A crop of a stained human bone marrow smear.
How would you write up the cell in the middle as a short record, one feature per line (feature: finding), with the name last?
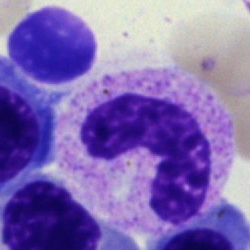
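Nucleus: single unsegmented band, bent into a C shape
Cell outline: roughly round, smooth
Cytoplasm: plentiful, pale pink-lilac
Granules: fine, pink-violet, scattered throughout the cytoplasm
Identification: band neutrophil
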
